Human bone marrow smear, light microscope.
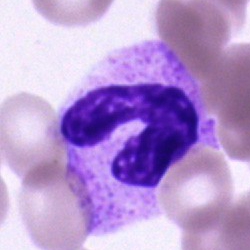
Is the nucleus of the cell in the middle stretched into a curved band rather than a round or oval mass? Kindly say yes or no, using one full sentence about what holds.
Yes, its nucleus forms a curved band and has no separate lobes.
